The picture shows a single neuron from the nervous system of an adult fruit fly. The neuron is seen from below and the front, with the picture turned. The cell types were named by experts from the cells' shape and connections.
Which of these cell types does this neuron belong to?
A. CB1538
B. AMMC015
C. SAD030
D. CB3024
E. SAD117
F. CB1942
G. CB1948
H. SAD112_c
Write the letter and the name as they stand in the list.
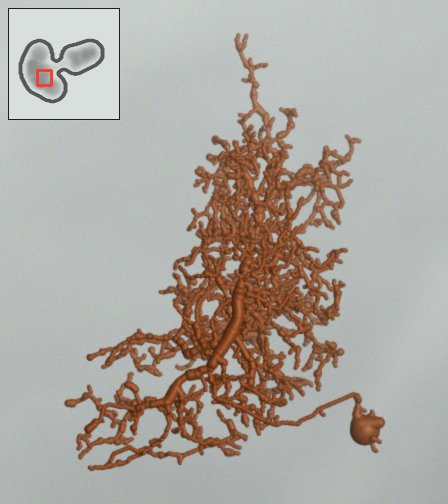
H. SAD112_c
